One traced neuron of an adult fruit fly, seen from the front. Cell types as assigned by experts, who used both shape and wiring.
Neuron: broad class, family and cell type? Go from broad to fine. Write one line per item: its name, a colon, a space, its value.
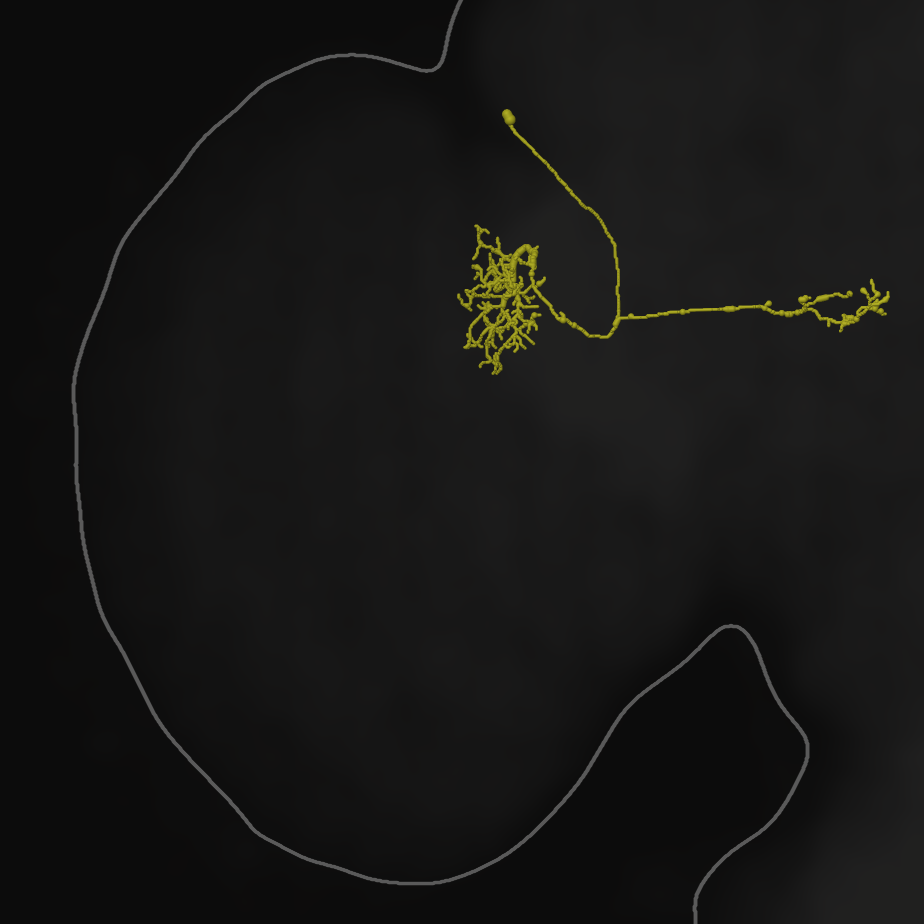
broad class: visual projection neuron
family: hemilineage VPNd1
cell type: LC22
